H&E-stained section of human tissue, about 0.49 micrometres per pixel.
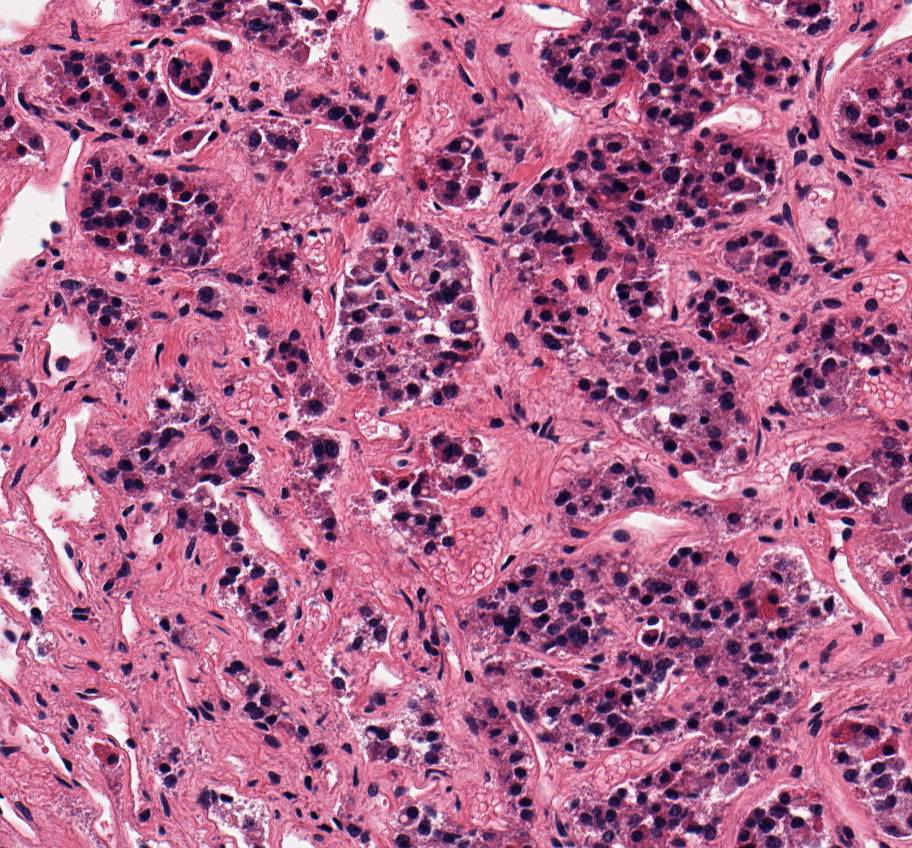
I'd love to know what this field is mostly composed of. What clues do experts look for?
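It is the pars distalis of the pituitary. Throughout the field, cells gather in rounded nests, with bands of pink fibrous stroma between them.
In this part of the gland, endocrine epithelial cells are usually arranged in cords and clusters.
Within the nests the nuclei are round and stain darkly. Several nests hold scattered bright red cytoplasmic deposits, especially in the right half. The stroma between the nests is wavy collagen with spindle-shaped nuclei.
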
